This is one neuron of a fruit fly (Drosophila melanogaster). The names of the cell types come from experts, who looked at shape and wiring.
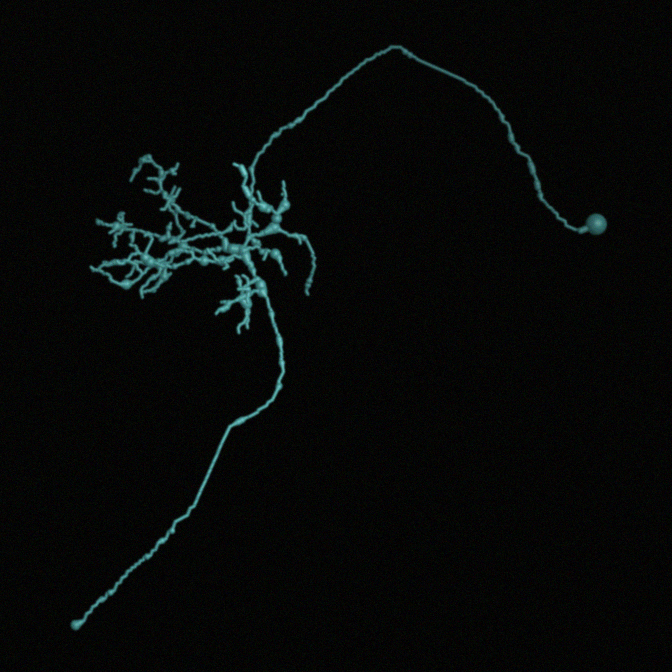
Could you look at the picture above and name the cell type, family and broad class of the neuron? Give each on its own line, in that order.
FC3_a
class CX
central-brain intrinsic neuron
